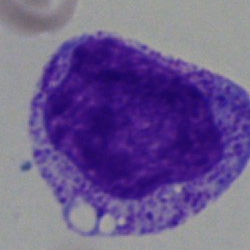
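Myelocyte, the cell in the middle of a stained human bone marrow smear: its nucleus fills most of the cell, with dark purple, mottled chromatin. The cytoplasm is pale lilac-blue, and two prominent clear round vacuoles sit in its lower left.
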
